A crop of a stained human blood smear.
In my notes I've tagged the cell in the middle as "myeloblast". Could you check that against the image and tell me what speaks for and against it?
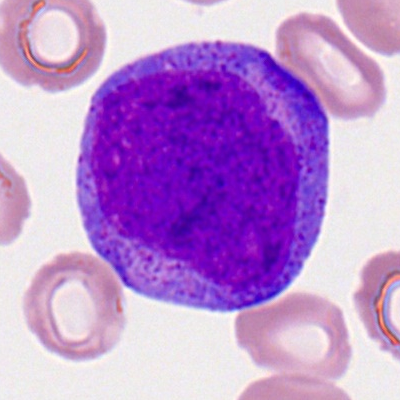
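Yes, myeloblast is the right name for this cell, and monocyte is the one to set it against. The cytoplasm decides: it forms only a blue rim around the nucleus.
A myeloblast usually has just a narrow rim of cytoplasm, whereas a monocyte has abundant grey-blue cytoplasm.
The rim therefore speaks for myeloblast and against monocyte. The fine reddish-purple granules scattered through the cytoplasm would suit either name.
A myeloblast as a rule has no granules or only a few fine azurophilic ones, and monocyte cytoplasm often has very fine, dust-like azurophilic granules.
No vacuoles are seen, and the outline is roughly round with a few slightly flattened sides. Red cells lie around it without overlapping, and some show shiny orange refractile rims from drying.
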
